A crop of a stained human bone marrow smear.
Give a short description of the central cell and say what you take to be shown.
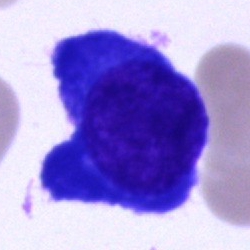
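Look at how the cytoplasm sits: a broad band on the left, just a thin rim on the right. The chromatin is finely granular, not coarsely clumped. There are no distinct granules in the cytoplasm, and no clear vacuoles either. This one's a plasma cell.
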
